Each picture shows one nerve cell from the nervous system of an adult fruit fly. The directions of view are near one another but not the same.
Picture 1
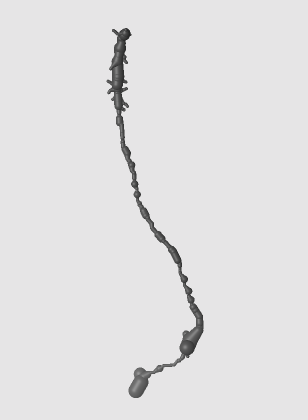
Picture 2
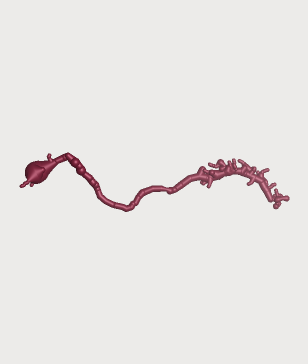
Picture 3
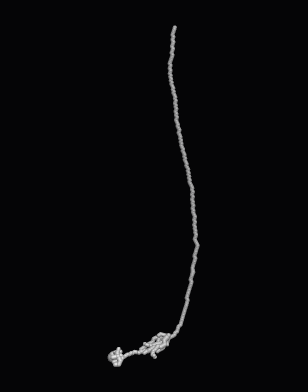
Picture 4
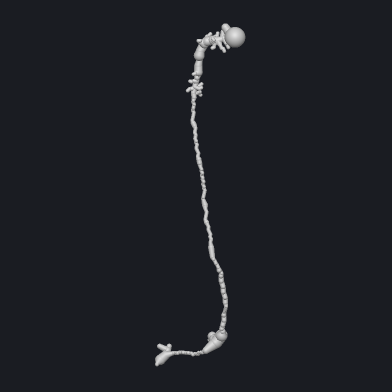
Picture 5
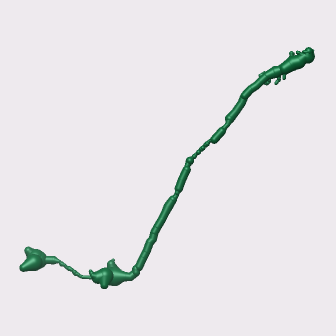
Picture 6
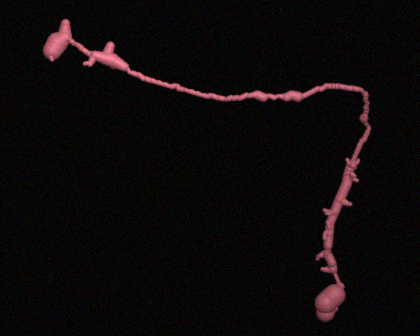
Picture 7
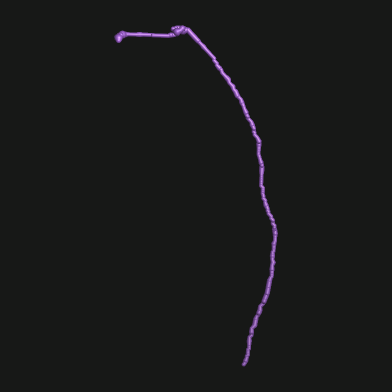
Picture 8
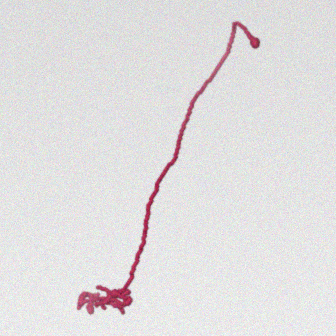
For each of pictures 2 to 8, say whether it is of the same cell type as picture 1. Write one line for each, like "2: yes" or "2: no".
2: no
3: no
4: yes
5: yes
6: yes
7: yes
8: no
